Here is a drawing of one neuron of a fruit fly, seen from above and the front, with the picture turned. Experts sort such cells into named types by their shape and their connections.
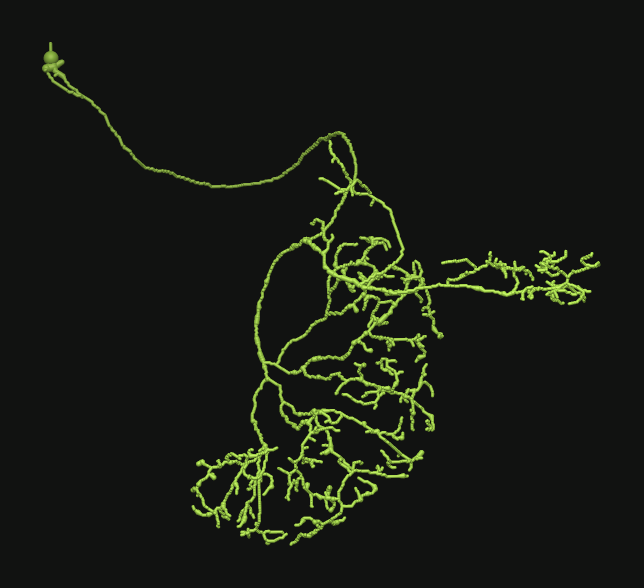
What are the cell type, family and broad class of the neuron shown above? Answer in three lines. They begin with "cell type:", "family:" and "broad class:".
cell type: FB6O
family: hemilineage LALv1_dorsal
broad class: central-brain intrinsic neuron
